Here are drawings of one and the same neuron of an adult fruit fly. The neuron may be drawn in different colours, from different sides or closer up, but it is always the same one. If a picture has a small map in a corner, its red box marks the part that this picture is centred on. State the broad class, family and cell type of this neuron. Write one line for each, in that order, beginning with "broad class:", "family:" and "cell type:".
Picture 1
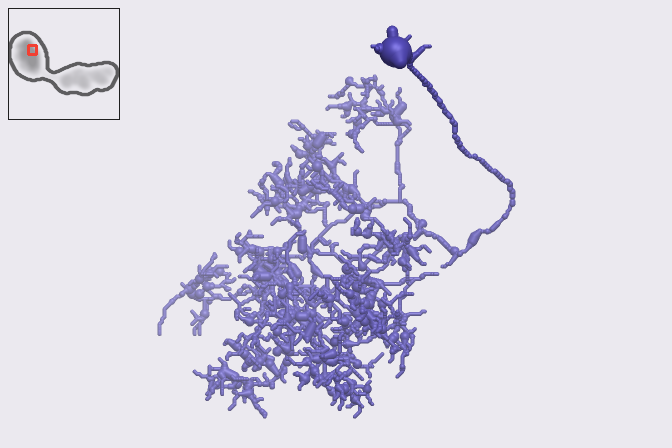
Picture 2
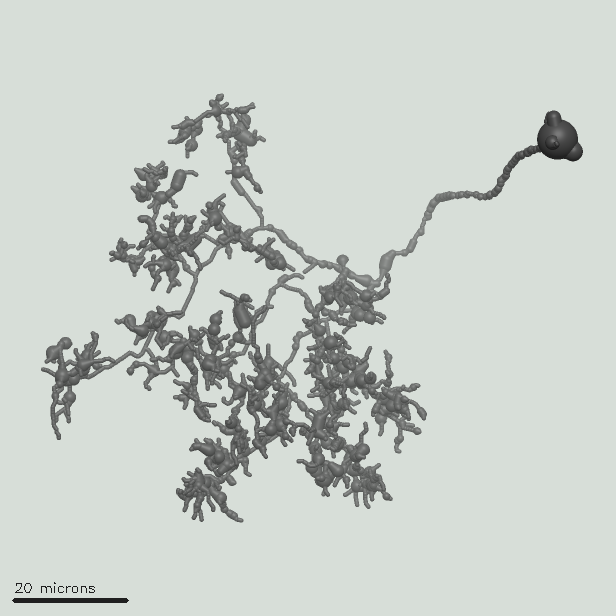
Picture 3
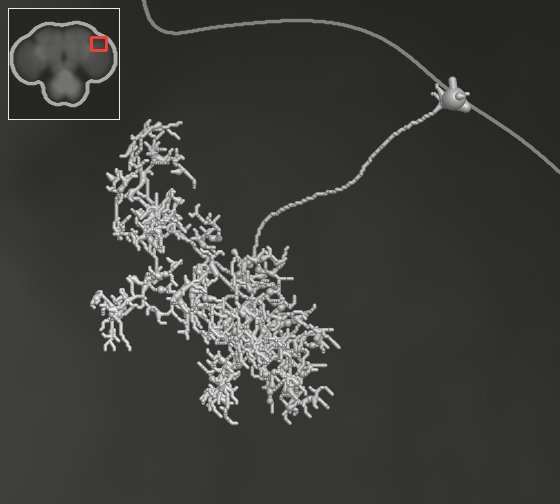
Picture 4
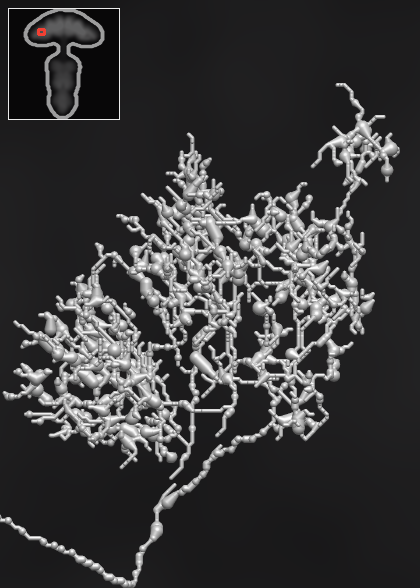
broad class: optic-lobe intrinsic neuron
family: Pm
cell type: Pm3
